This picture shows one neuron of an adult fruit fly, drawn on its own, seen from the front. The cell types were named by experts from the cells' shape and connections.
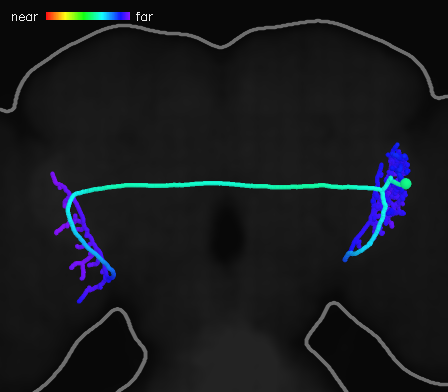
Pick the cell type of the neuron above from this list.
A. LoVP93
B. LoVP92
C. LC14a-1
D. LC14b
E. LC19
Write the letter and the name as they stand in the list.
D. LC14b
